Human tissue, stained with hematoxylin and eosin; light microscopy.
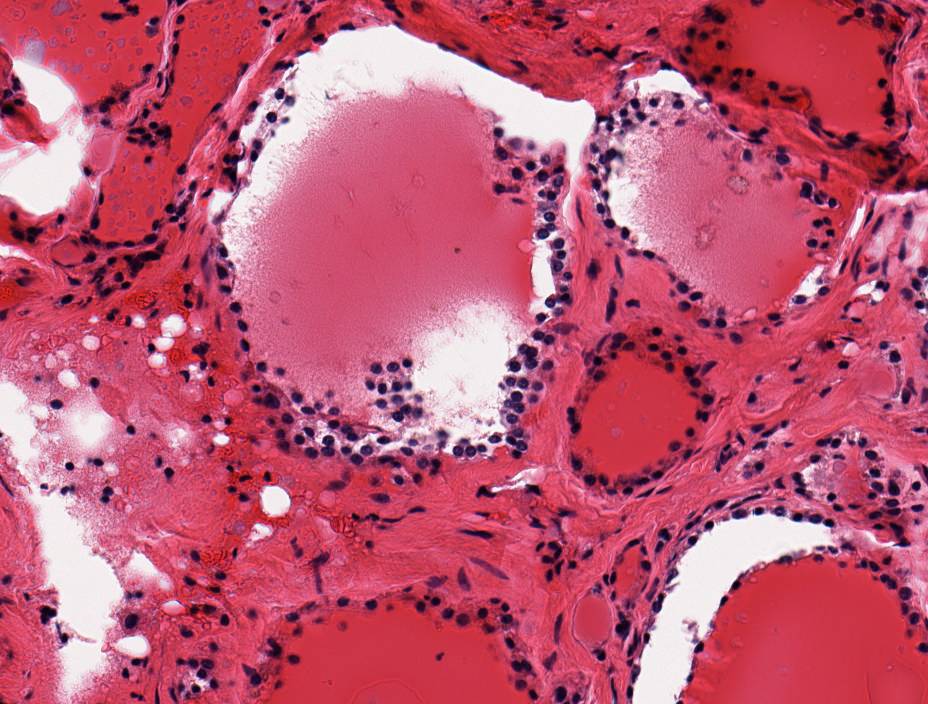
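Thyroid. First, one layer of flattened to low cuboidal epithelial cells lines each follicle. Second, their nuclei are small, round and dark. Third, pink fibrous stroma with scattered spindle-shaped nuclei lies between follicles. Fourth, small round clear vacuoles lie among red blood cells, lower left.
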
